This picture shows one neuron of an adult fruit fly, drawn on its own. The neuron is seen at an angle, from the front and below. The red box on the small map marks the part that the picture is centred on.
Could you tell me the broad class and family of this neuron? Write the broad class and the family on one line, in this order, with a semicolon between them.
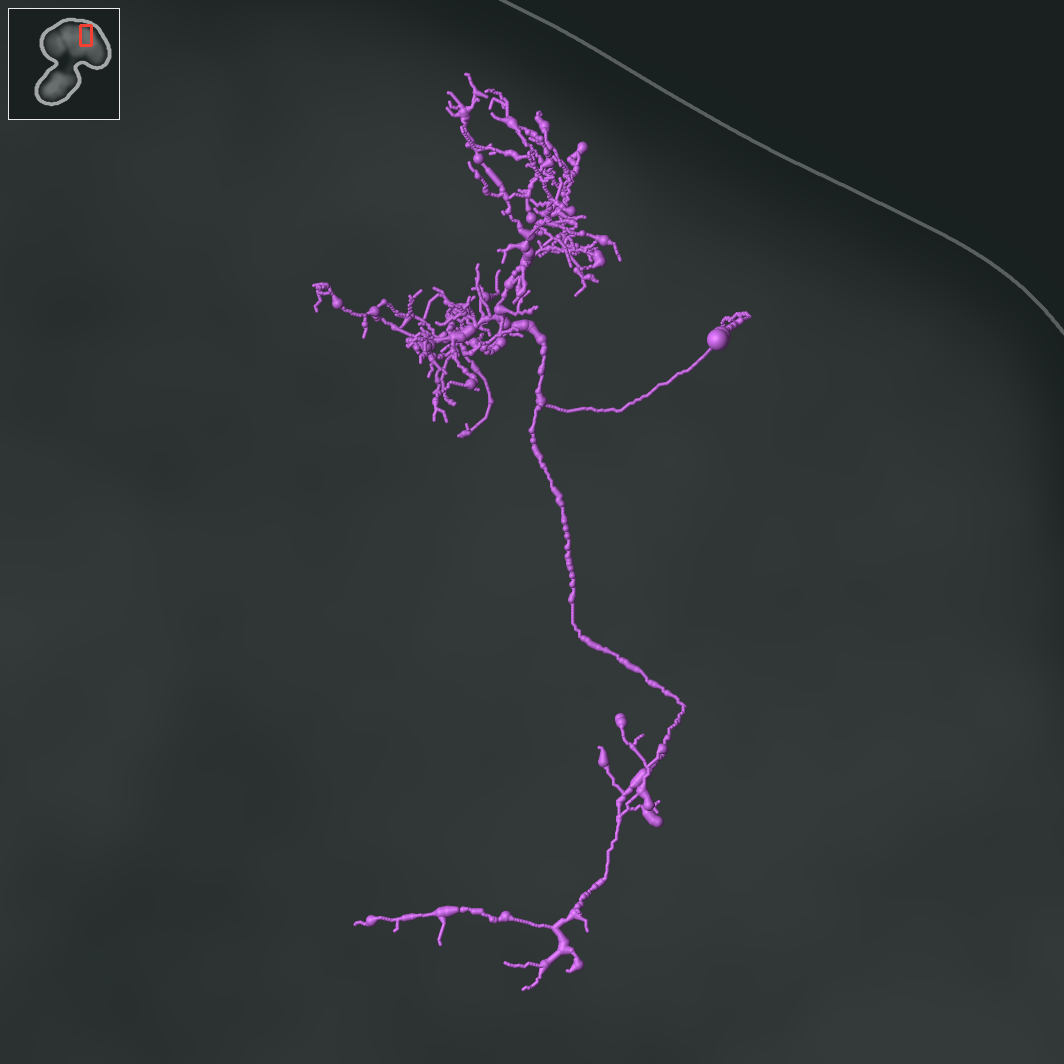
central-brain intrinsic neuron; hemilineage CREa2_ventral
